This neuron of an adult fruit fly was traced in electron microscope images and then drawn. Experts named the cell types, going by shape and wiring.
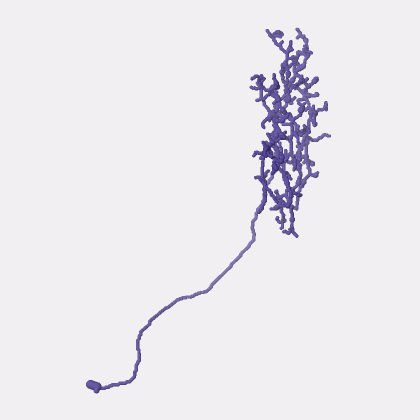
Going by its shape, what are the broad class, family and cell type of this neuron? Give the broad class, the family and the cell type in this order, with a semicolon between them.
optic-lobe intrinsic neuron; Li; Li34a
